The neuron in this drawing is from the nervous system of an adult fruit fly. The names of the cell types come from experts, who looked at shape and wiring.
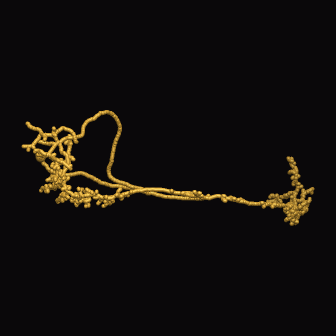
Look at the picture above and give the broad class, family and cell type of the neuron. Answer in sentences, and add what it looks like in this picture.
This is a central-brain intrinsic neuron. Its family is hemilineage ALl1_ventral. The cell type is SAD097. In this view it is more than twice as wide as it is tall.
